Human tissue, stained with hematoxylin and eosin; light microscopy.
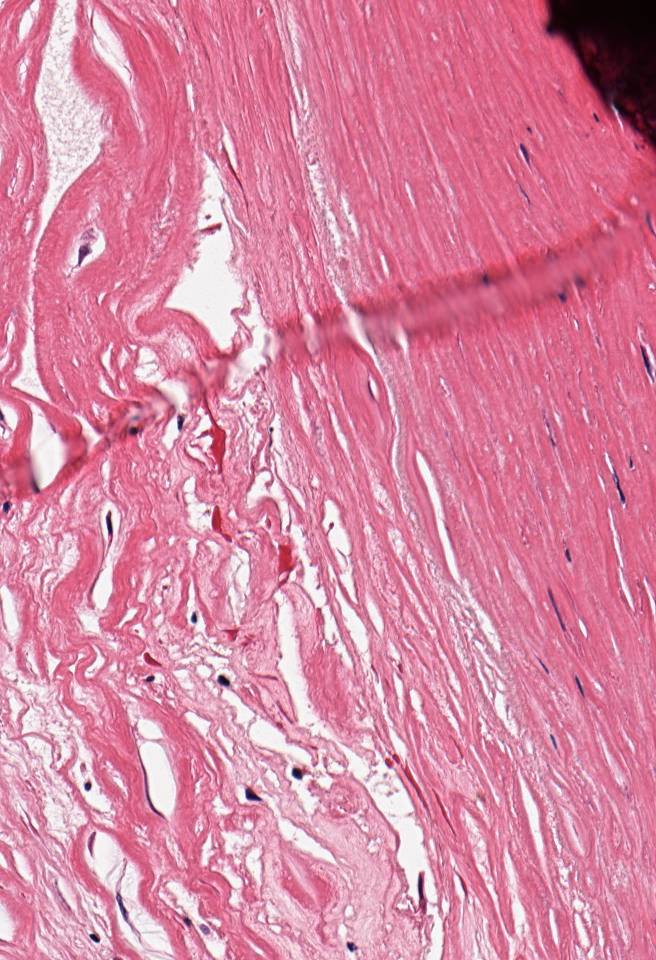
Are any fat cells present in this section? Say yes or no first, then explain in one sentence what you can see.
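No. No epithelium or fat cells are seen anywhere in the field.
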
